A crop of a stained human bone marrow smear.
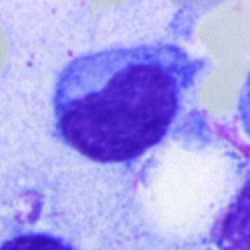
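Hairy cell, stained bone marrow smear. Outline irregular, ragged at upper right. Nucleus off-centre, toward lower part of cell. Chromatin dark purple, dense. No nucleoli visible.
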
